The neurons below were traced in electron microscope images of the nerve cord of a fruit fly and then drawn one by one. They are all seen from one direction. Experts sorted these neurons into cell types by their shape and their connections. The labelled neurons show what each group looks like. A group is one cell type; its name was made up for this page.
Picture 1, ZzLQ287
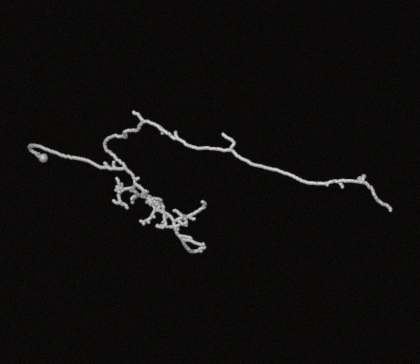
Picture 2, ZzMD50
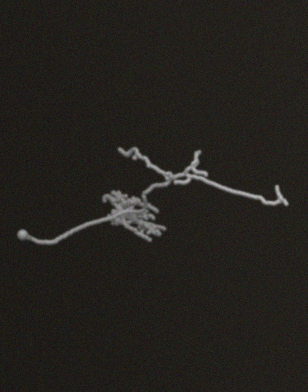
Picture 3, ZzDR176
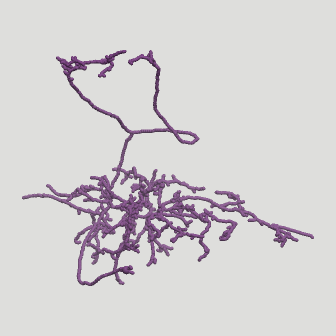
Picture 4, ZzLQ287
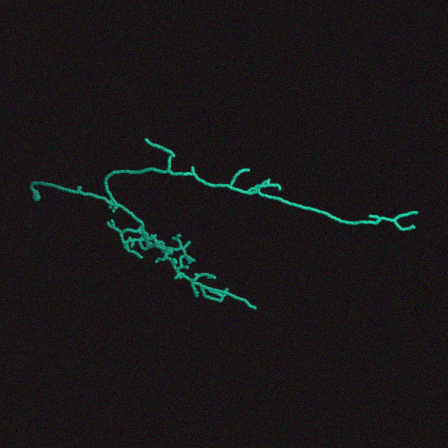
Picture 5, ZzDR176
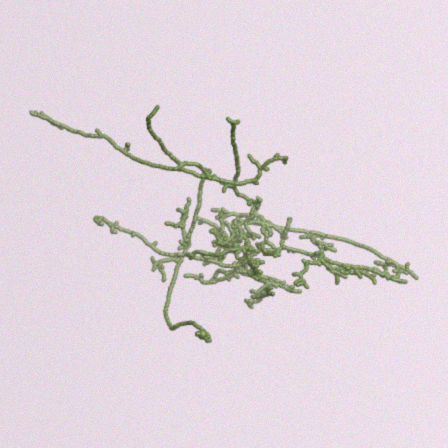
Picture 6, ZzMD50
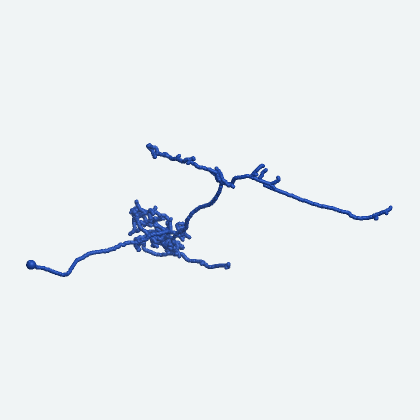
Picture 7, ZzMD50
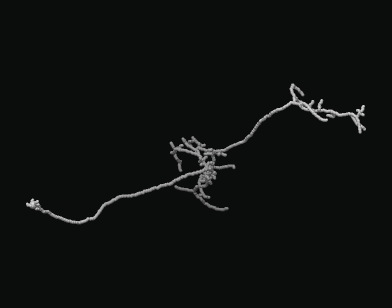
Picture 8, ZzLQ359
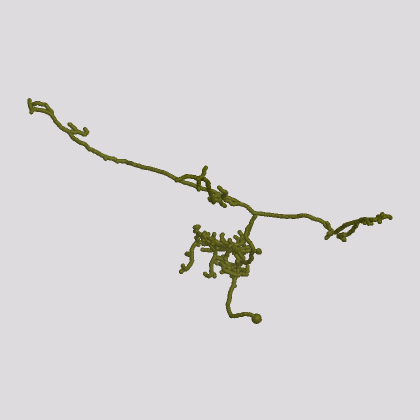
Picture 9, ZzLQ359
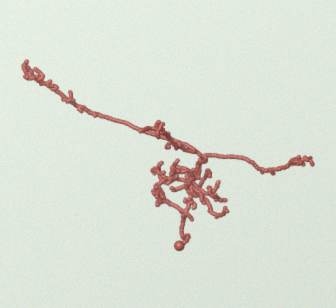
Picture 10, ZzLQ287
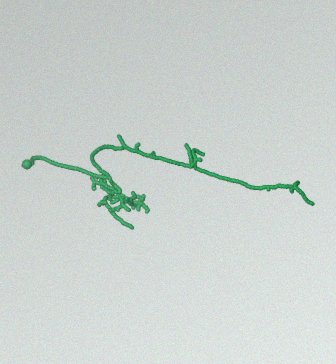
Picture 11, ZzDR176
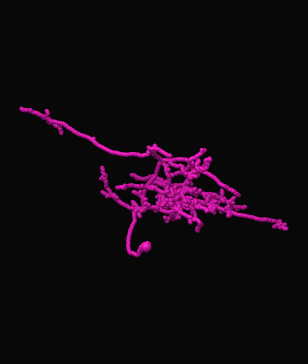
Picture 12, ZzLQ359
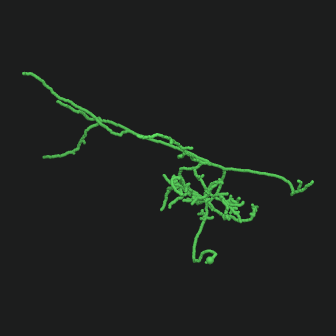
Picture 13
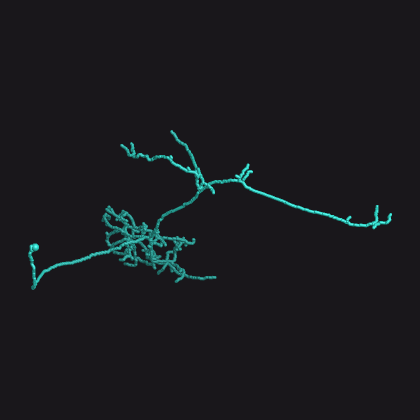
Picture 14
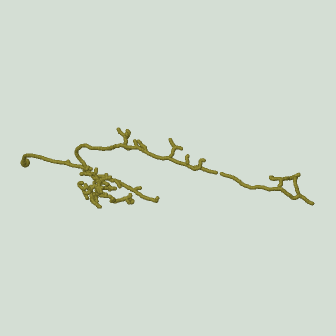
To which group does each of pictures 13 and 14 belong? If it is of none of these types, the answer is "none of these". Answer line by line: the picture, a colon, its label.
13: ZzMD50
14: ZzLQ287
